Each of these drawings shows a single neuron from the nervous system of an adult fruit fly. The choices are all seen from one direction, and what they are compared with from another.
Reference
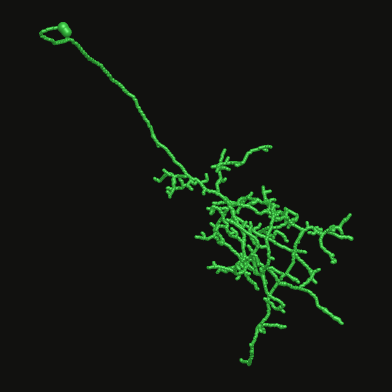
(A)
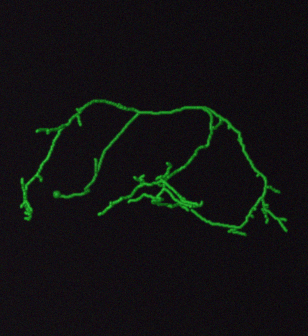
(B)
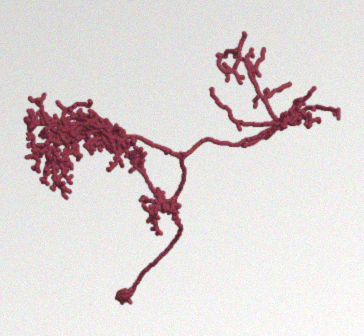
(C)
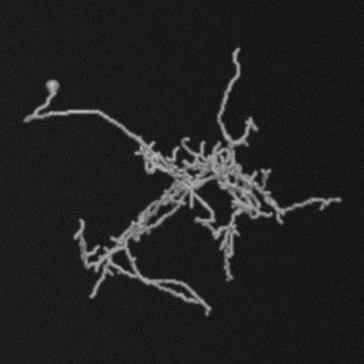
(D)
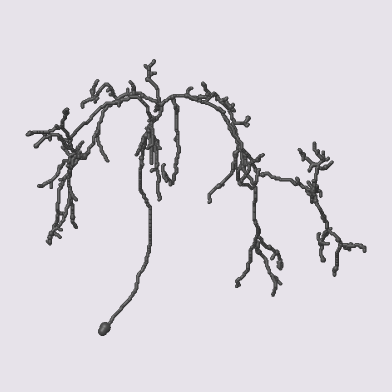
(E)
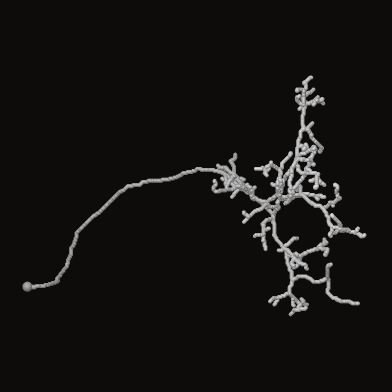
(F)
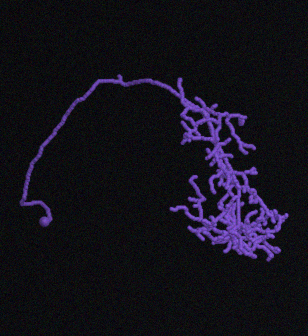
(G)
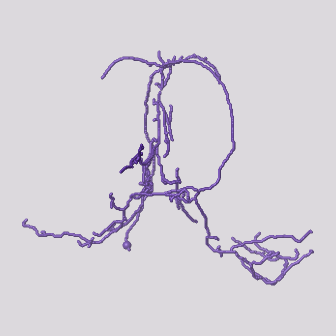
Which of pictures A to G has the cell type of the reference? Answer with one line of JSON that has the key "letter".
{"letter": "E"}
